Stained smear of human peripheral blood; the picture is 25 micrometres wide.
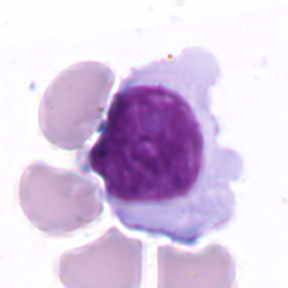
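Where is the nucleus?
Off-centre toward the left edge; it is round, about 10 micrometres across.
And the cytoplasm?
Pale greyish-blue, a broad rim widest on the right and below the nucleus.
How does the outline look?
Irregular, with blunt bulging projections along the upper and right edges.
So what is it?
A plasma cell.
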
